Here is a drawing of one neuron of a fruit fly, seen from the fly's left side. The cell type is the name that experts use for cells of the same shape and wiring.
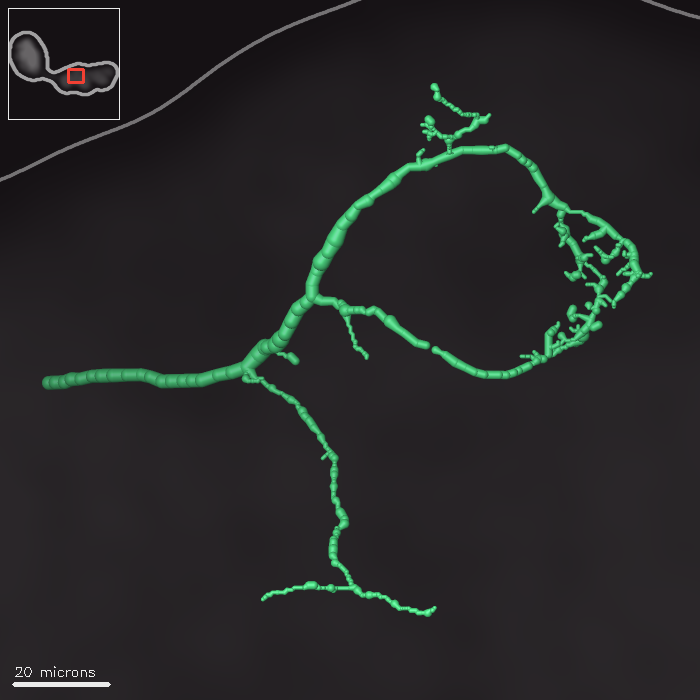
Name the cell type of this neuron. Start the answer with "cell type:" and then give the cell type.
cell type: SNpp38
